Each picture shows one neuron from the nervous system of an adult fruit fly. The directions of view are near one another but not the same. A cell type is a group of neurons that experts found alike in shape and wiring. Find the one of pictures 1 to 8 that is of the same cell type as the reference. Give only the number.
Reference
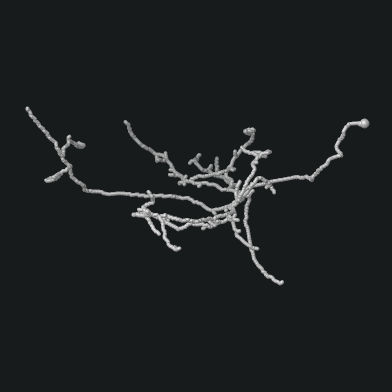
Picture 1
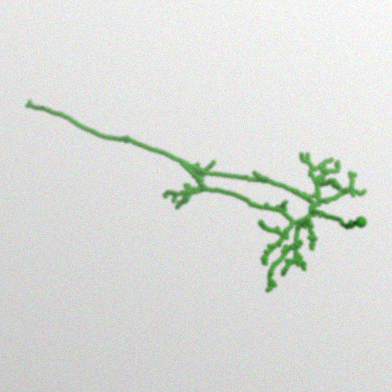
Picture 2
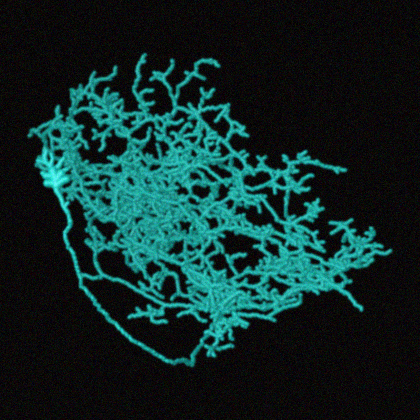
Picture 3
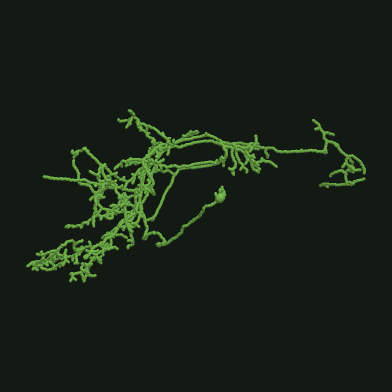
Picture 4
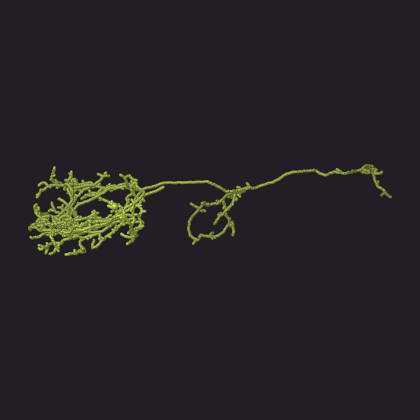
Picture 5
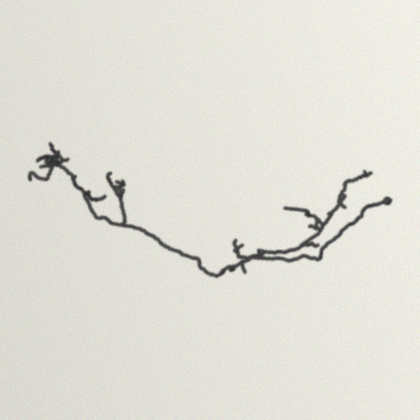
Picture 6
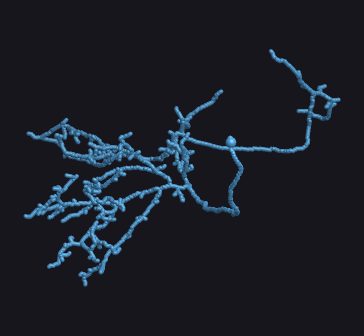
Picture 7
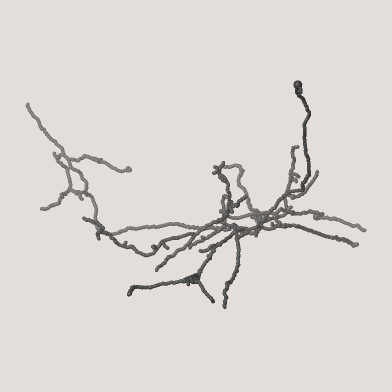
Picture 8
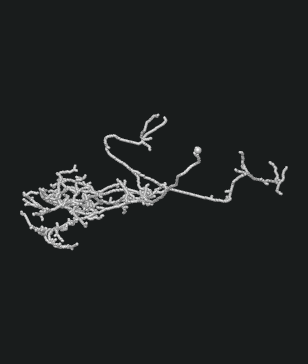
7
